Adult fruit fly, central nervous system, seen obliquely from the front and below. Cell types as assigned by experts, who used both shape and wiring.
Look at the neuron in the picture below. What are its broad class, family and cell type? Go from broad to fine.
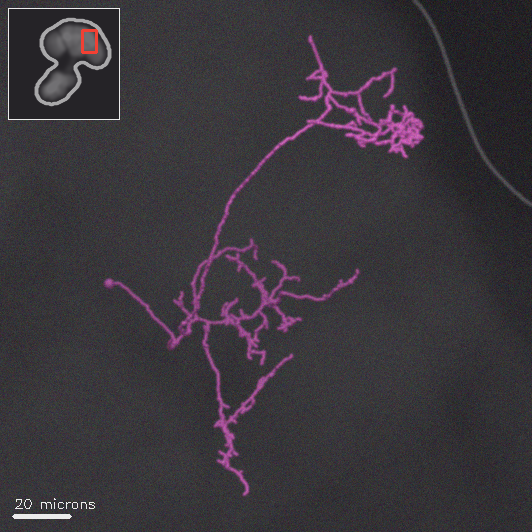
central-brain intrinsic neuron; hemilineage DL1_ventral; AOTU055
